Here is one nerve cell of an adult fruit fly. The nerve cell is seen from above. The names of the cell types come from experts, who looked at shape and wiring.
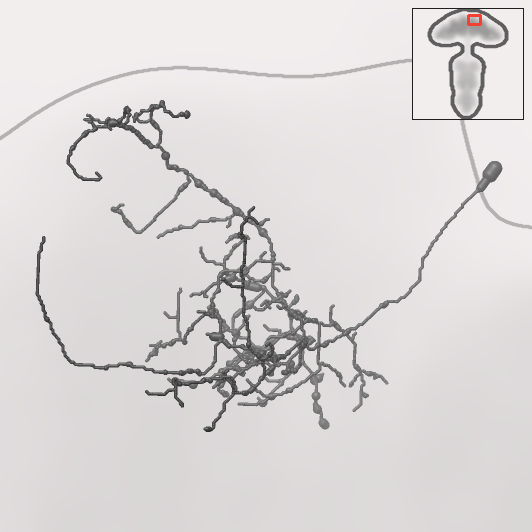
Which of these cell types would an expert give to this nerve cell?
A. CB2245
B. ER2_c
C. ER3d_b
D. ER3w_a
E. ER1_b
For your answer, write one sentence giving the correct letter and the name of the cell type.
The nerve cell represents the cell type CB2245, found under option A.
